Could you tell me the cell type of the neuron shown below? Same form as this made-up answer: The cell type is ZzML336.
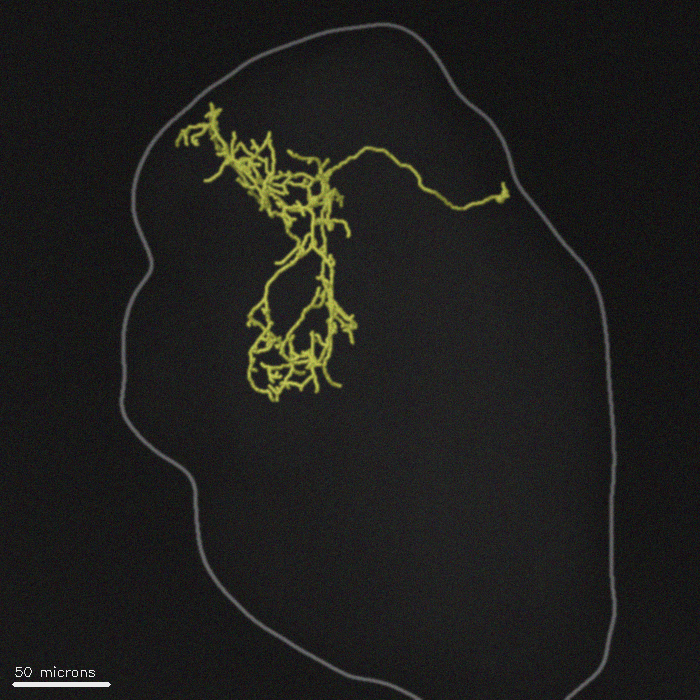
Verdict: The cell type is pC1_10b.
